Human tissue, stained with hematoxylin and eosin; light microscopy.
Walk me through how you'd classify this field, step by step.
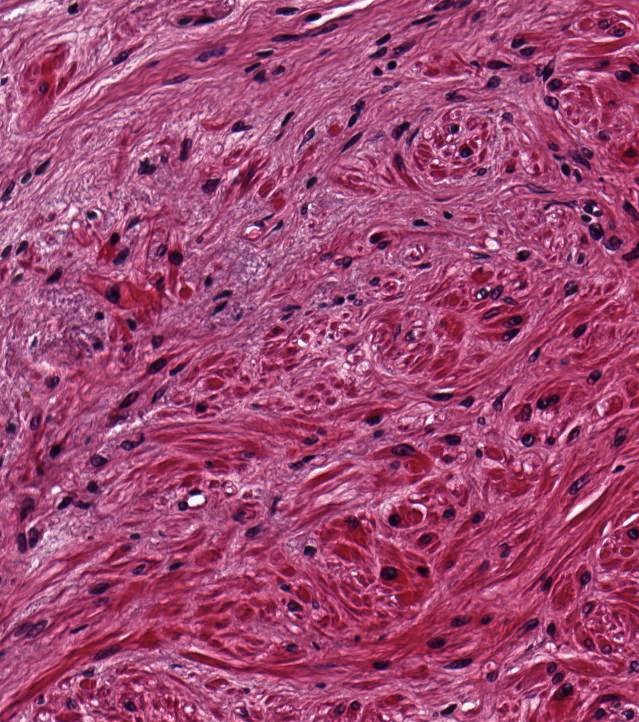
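Answer: fibromuscular stroma. Bundles of spindle cells run in intersecting directions across the whole field, and those cut in cross-section appear as rounded bundles, mainly in the right half.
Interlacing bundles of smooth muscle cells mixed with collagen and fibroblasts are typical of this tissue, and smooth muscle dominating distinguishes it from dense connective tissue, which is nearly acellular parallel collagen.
No epithelium or glands are present anywhere.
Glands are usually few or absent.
In the upper left lies a looser, paler area with a faint bluish tinge.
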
